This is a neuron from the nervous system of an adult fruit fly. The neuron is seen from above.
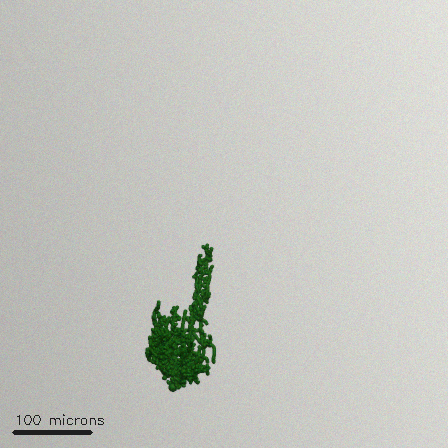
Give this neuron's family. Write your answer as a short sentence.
The family is hemilineage 13A.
